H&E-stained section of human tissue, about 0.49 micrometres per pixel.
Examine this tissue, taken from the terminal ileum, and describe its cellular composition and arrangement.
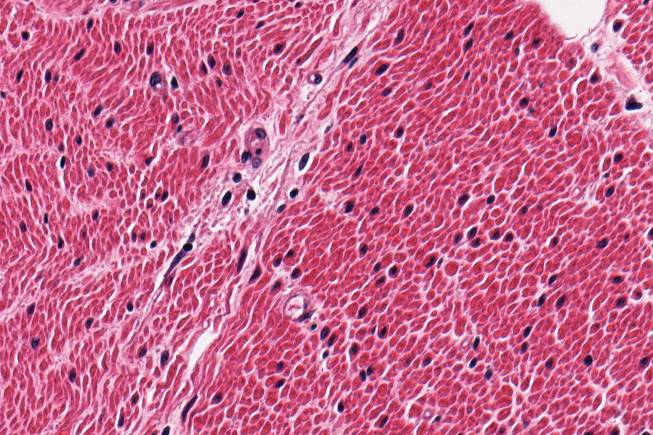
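Nearly the whole field, you'll notice, is densely packed eosinophilic muscle cells, cut mostly in cross section so they appear as small polygonal profiles. Their cytoplasm is evenly deep pink, without vacuoles. Follow the narrow pale band of loose connective tissue running diagonally from the top centre towards the lower left. You won't find epithelium, glands or fat cells anywhere here.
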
